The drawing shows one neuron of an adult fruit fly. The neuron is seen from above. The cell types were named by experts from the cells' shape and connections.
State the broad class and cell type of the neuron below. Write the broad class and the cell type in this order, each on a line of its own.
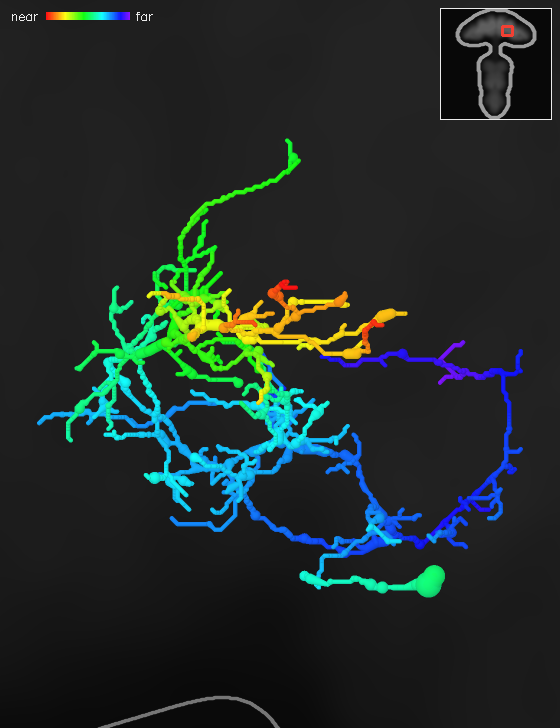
central-brain intrinsic neuron
CL149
